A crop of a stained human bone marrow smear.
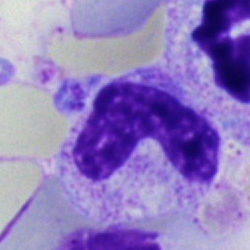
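Band neutrophil at the centre of the field, checked point by point. The nucleus is a curved band bent into an upside-down U whose opening faces downward. Its chromatin is dense, dark purple and clumped. No nucleoli can be seen. The cell's outline is roughly round.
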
